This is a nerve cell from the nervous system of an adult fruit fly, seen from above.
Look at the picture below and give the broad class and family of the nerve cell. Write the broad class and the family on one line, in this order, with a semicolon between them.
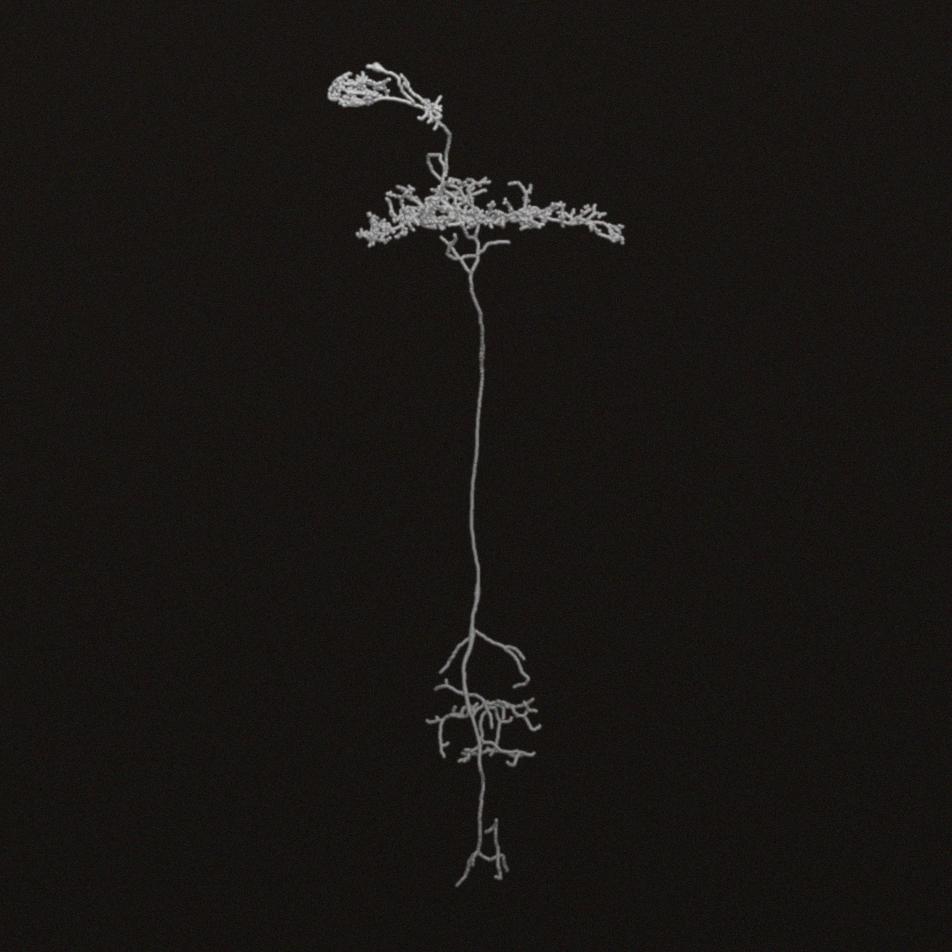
descending neuron; hemilineage WEDd1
